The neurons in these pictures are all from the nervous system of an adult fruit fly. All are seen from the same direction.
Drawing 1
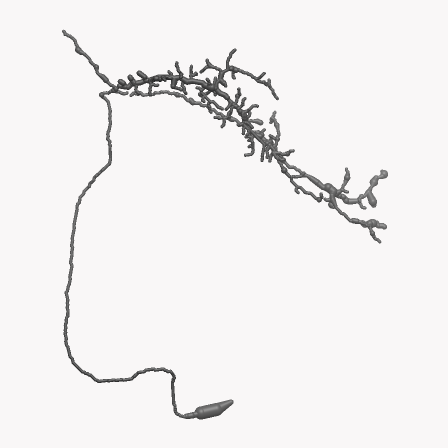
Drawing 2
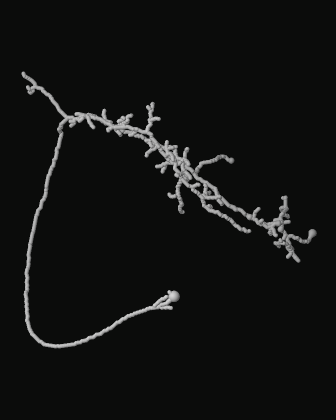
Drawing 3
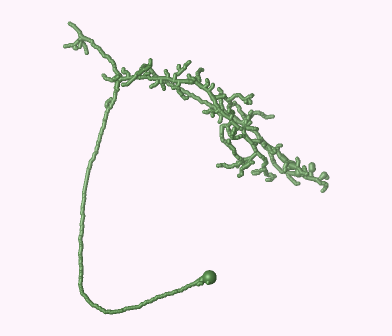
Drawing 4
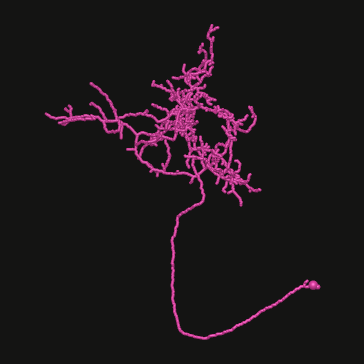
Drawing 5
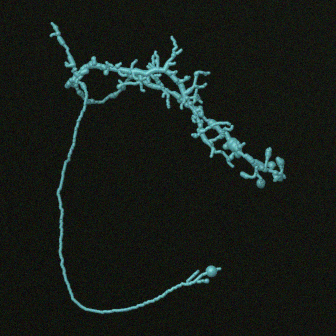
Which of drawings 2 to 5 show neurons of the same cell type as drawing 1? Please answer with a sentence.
Drawing 2, drawing 3 and drawing 5 are of the same cell type.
